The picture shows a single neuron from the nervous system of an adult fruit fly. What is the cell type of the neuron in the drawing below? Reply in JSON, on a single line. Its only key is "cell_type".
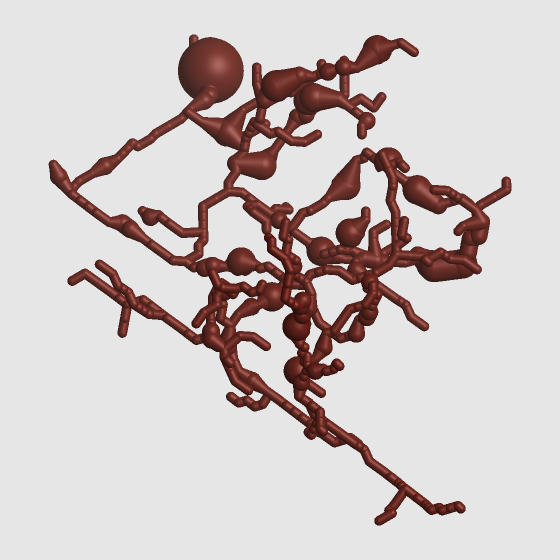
{"cell_type": "Mi16"}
